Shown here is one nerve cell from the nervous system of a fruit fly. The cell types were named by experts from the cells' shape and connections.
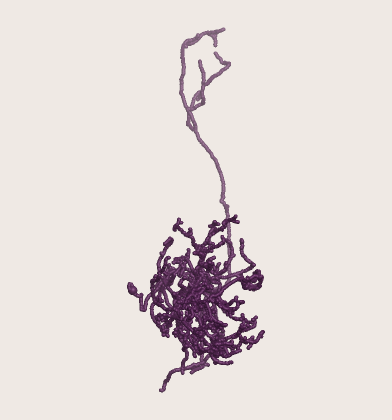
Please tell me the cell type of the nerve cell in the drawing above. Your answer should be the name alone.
AVLP444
